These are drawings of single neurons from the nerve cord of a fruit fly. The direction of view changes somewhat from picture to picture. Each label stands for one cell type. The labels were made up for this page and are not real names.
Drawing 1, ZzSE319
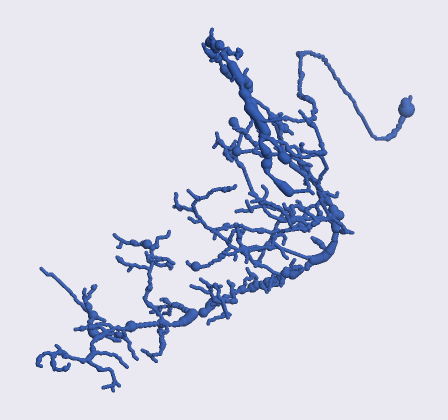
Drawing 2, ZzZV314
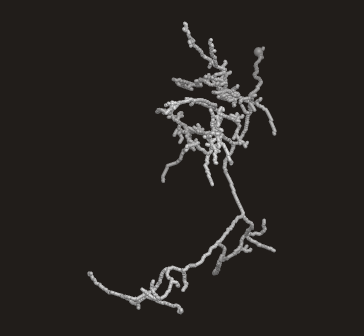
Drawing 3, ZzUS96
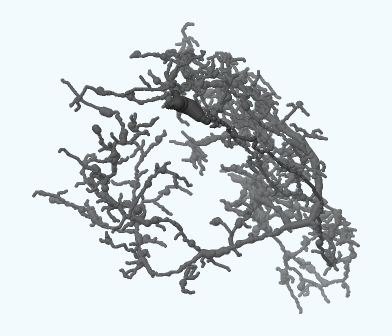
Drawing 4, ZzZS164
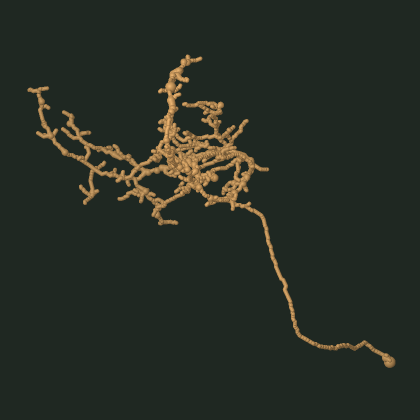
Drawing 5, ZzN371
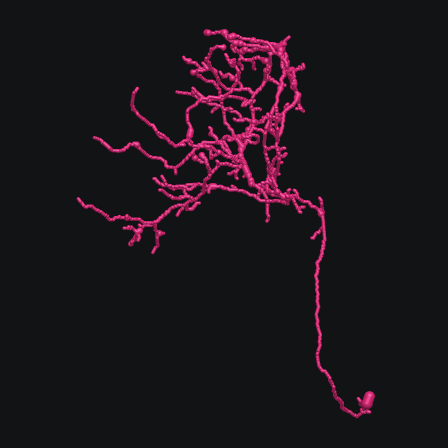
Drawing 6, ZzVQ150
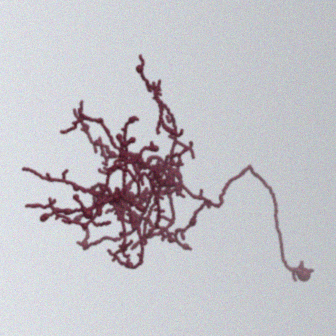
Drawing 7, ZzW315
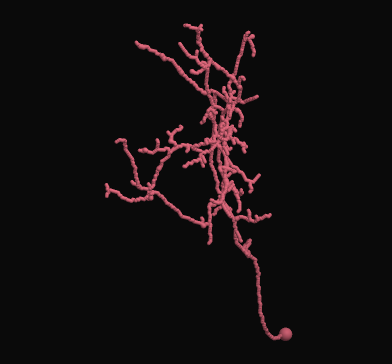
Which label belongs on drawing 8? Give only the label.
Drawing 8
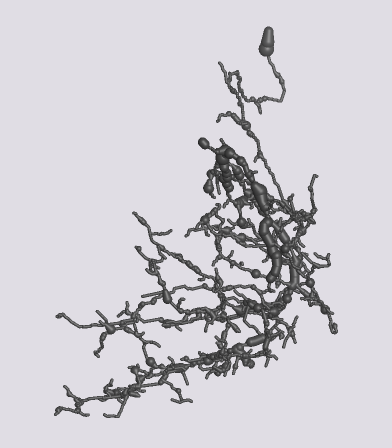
ZzSE319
